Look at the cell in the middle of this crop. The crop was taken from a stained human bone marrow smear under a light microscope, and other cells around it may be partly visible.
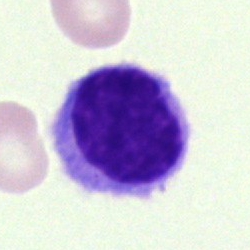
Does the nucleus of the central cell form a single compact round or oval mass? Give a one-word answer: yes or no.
Yes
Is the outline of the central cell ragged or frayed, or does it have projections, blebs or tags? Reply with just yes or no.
Yes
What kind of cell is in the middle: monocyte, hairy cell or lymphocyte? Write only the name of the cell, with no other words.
hairy cell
